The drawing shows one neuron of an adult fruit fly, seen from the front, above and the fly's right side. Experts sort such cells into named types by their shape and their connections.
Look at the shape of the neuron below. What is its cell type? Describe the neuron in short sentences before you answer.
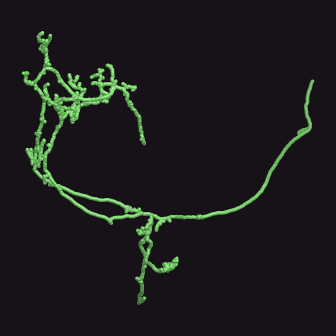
As drawn here it is about as wide as it is tall. It is a visual centrifugal neuron. Its cell type is Lat1.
